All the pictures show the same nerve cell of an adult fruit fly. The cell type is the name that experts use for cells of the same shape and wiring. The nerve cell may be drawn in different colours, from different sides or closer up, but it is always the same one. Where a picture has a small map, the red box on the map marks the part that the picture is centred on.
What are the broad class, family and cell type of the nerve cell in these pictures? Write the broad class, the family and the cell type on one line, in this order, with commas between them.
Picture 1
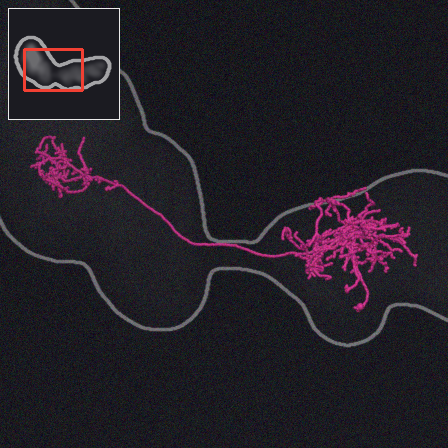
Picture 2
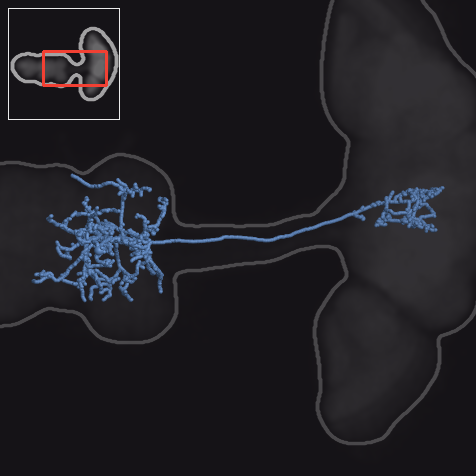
ascending neuron, hemilineage 27X, AN27X016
